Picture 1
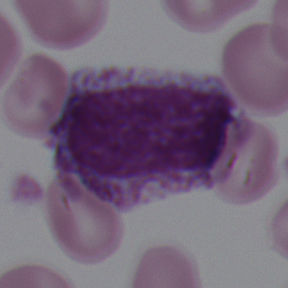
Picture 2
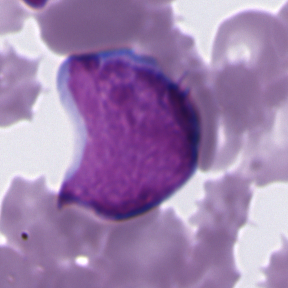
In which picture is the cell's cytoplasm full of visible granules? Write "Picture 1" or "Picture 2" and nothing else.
Picture 1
